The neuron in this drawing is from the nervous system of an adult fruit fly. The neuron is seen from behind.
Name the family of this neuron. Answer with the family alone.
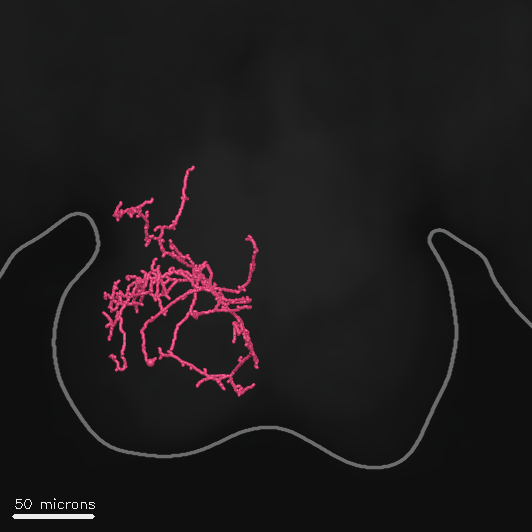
hemilineage 03A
